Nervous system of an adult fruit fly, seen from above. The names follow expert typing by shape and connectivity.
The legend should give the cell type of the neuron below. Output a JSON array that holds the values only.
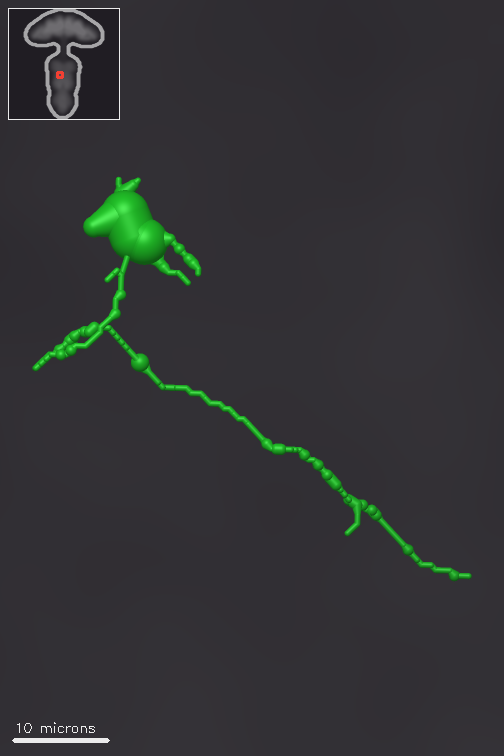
["IN11A049"]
